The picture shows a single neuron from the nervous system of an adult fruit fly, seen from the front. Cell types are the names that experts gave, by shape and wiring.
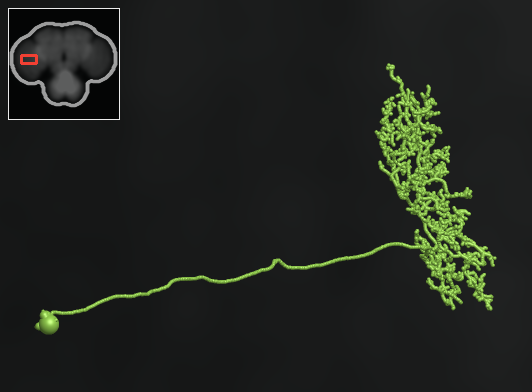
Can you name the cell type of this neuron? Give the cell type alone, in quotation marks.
"LPi34"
